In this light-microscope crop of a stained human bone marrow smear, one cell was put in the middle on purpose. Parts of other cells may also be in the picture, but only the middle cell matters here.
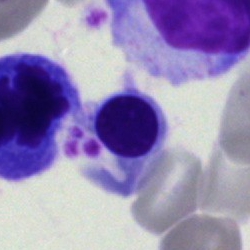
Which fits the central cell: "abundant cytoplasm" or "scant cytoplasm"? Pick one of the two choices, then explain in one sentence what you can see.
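Scant cytoplasm. The nucleus fills most of the cell.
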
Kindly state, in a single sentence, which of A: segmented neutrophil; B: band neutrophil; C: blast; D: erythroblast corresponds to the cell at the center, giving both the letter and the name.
The cell at the heart of the crop is an erythroblast, so choose option D.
